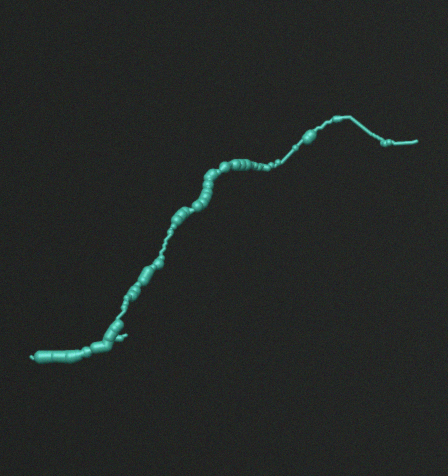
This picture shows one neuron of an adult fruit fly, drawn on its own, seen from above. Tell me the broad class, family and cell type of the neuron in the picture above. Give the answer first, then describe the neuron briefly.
It is a photoreceptor or other optic-lobe sensory neuron. Its family is called class visual. It is of cell type R8y. It has a dozen or fewer branch ends. As drawn here it is wider than it is tall.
